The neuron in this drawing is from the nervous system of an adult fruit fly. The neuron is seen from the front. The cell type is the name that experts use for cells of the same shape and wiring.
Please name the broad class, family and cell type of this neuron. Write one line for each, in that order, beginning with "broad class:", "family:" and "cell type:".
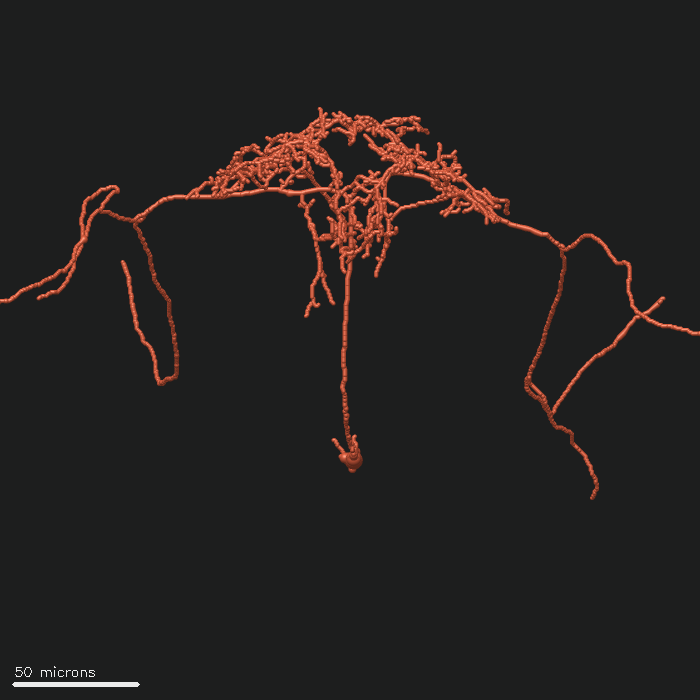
broad class: efferent neuron of the nerve cord
family: hemilineage 00B
cell type: EN00B011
